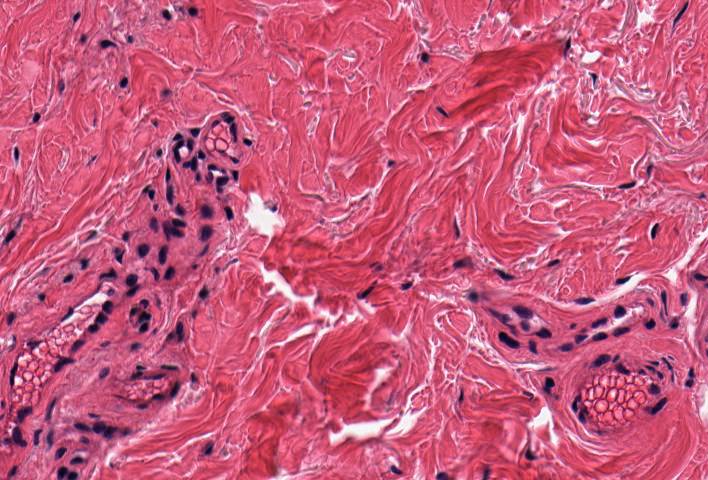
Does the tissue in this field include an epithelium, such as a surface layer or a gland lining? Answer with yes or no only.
No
